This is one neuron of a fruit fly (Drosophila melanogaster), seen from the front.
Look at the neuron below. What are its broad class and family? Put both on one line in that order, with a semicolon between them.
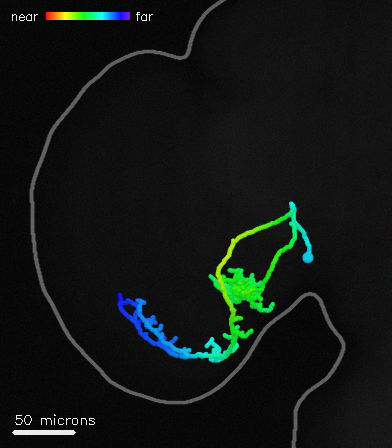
optic-lobe intrinsic neuron; MeLo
